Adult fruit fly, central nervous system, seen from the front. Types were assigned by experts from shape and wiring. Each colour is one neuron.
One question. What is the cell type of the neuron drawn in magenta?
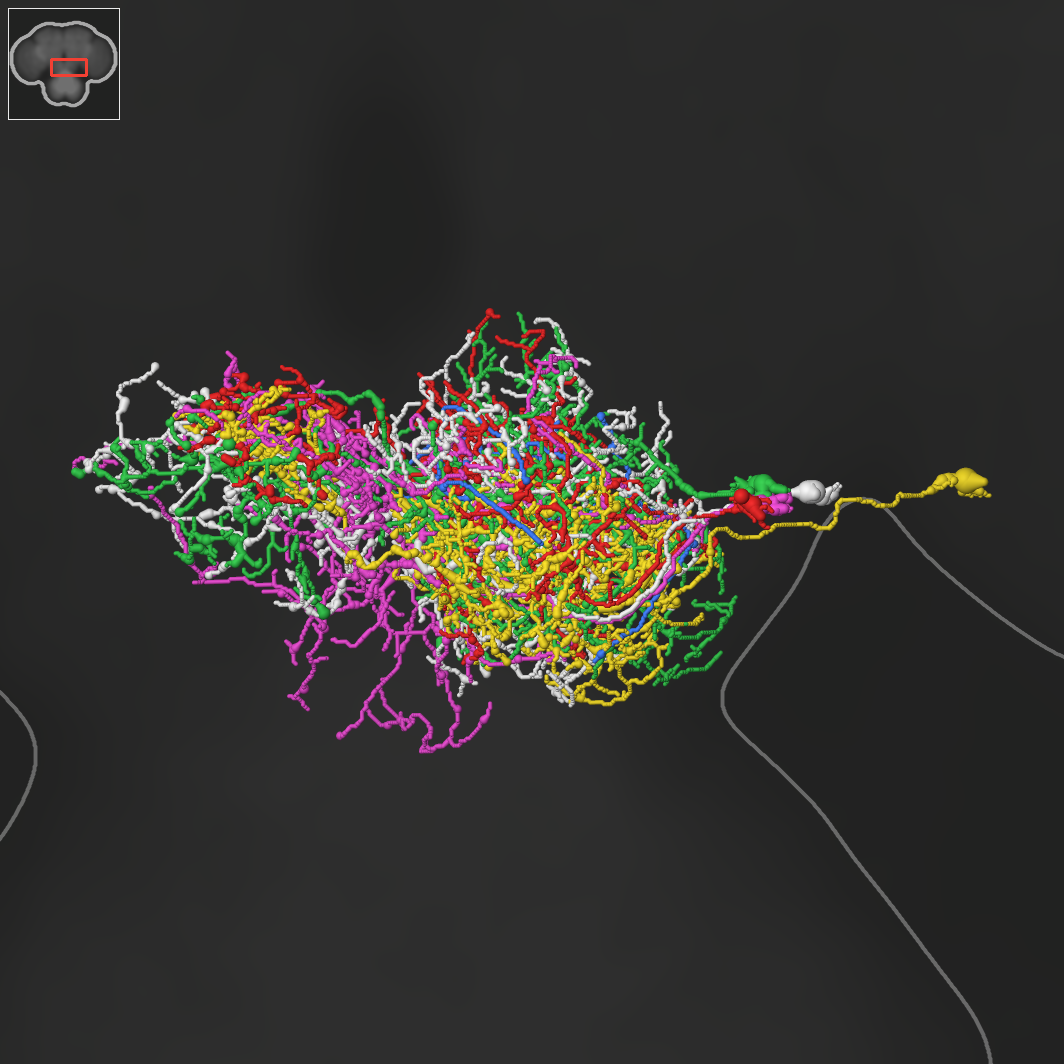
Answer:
GNG079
